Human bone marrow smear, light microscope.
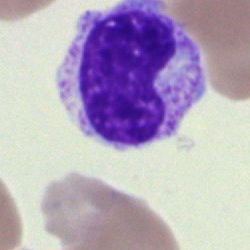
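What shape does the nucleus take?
Kidney-shaped, I'd say, indented on the right.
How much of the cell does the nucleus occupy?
Most of it, it seems, leaving a wider cytoplasmic rim on the right than on the left.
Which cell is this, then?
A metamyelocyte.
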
